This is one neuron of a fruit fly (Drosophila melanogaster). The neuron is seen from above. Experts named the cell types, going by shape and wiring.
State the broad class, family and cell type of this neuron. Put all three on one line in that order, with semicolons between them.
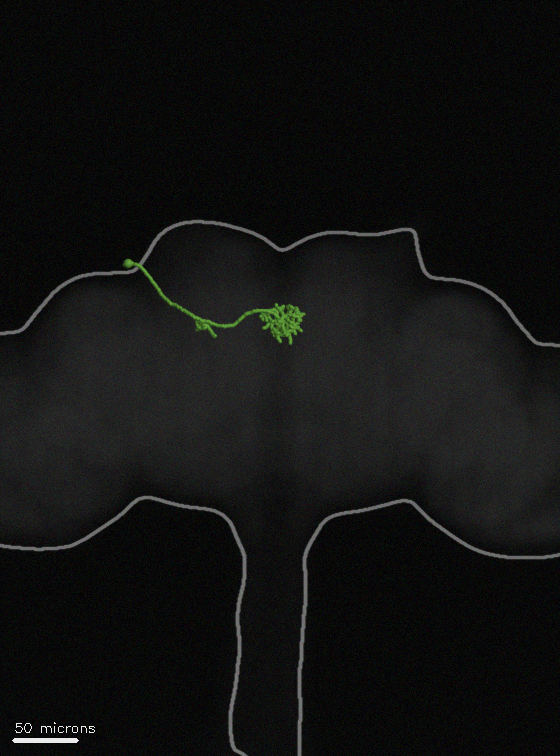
central-brain intrinsic neuron; hemilineage EBa1; ER3m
